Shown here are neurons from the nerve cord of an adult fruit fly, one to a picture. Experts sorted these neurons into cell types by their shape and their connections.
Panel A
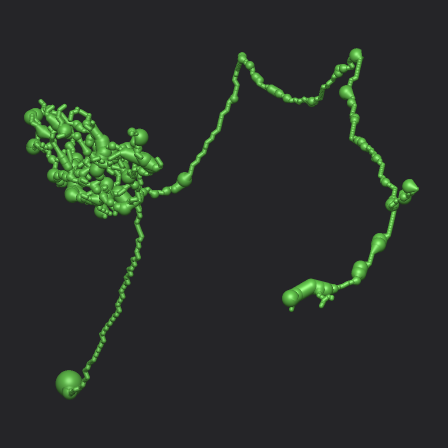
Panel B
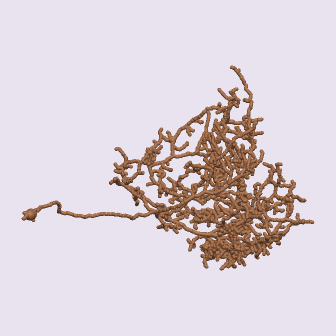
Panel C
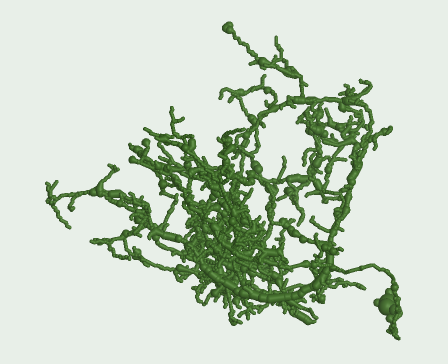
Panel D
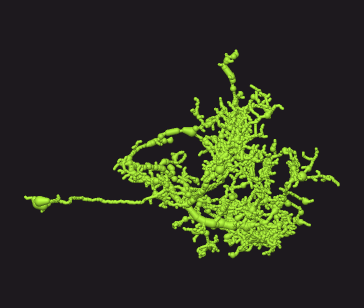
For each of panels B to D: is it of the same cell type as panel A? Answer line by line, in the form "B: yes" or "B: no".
B: no
C: no
D: no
